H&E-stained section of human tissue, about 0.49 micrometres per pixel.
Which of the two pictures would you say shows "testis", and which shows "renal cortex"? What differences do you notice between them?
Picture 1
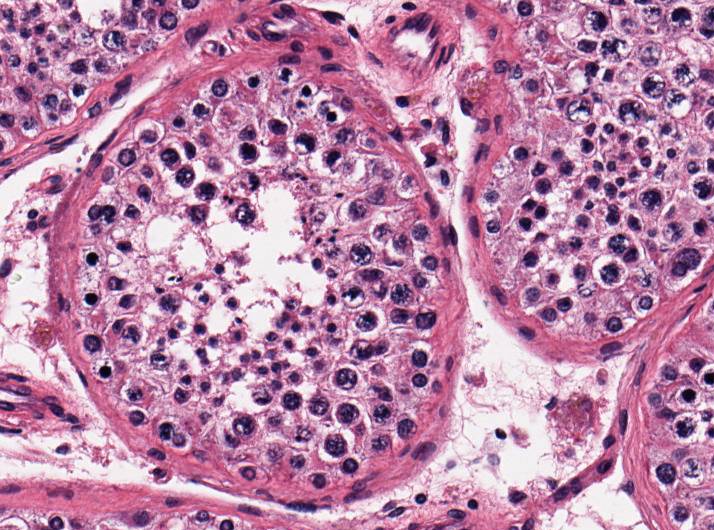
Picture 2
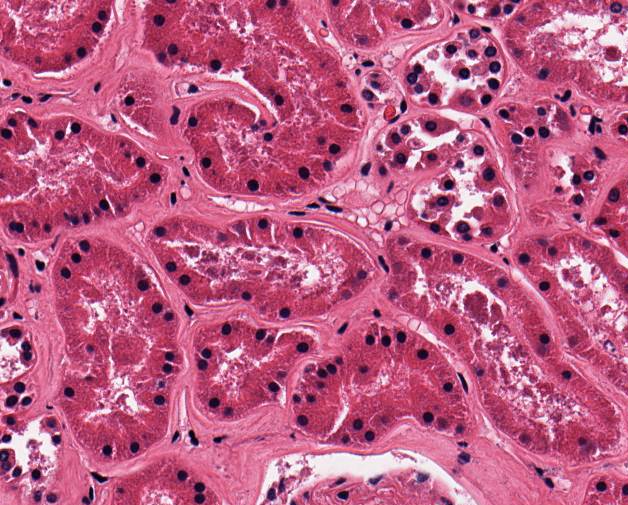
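That's testis in picture 1 and renal cortex in picture 2. The testis is all rounded tubules in cross section, the biggest at left and centre, each with an epithelium many cells deep filling nearly to a small central lumen. Lots of the middle-layer cells are large, with big round nuclei of coarse, clumped dark chromatin, as in primary spermatocytes. Between the tubules it's mostly pale, with scattered cells and a few small clusters that have brownish granular cytoplasm. The renal cortex is closely packed tubules cut in various planes, with narrow strands of stroma between, each lined by just one layer of cuboidal to low columnar cells with abundant deeply eosinophilic, finely granular cytoplasm. Up in the top right, a few tubules have smaller, paler cells with more crowded nuclei.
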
